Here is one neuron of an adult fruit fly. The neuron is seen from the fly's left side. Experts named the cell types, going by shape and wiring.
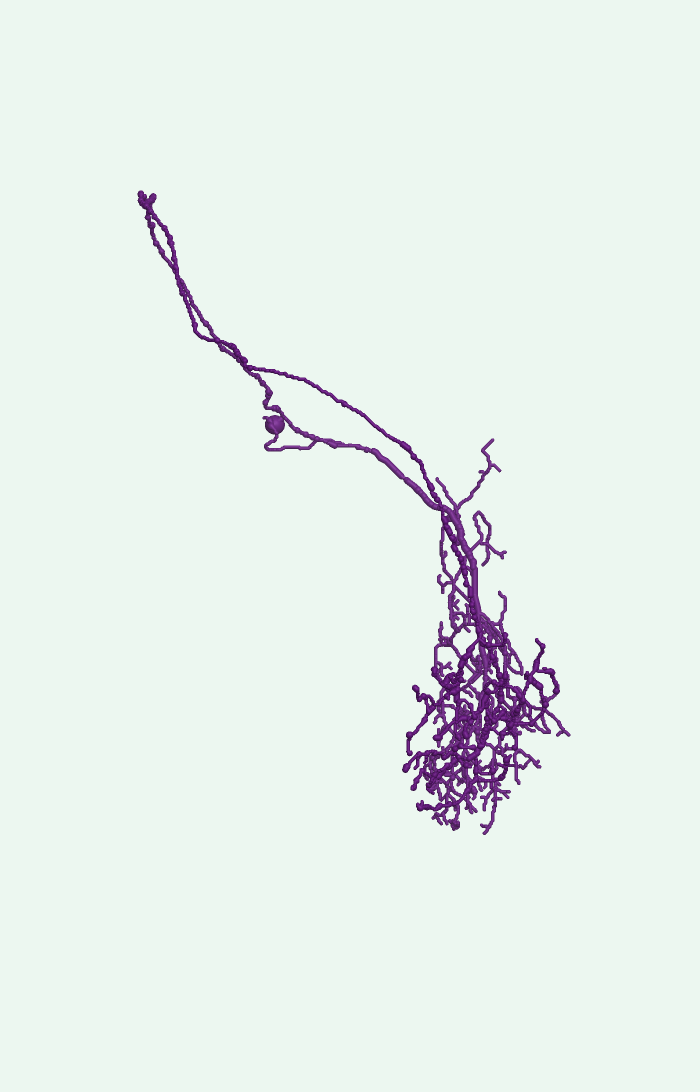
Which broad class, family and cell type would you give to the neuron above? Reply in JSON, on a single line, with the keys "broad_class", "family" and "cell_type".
{"broad_class": "optic-lobe intrinsic neuron", "family": "LT", "cell_type": "LT54"}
